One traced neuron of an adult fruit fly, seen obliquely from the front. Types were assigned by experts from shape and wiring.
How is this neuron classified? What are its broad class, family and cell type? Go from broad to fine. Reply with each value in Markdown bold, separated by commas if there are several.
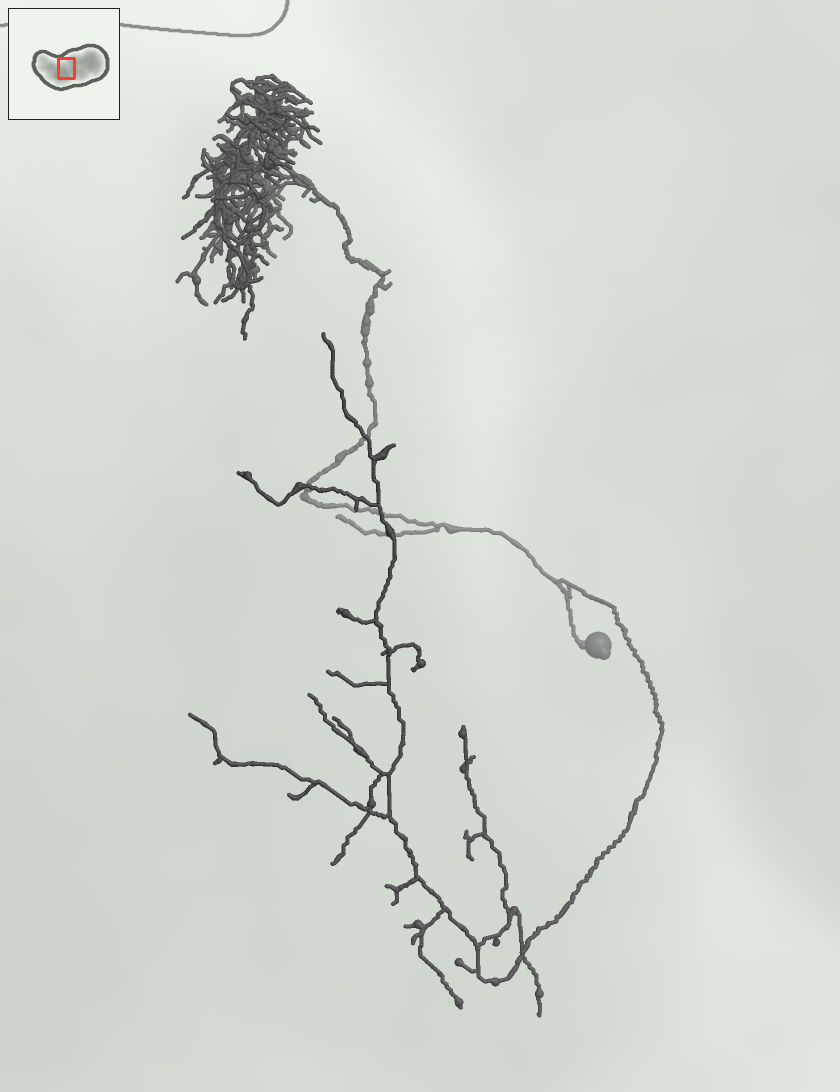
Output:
**optic-lobe intrinsic neuron**, **MeLo**, **MeLo12**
